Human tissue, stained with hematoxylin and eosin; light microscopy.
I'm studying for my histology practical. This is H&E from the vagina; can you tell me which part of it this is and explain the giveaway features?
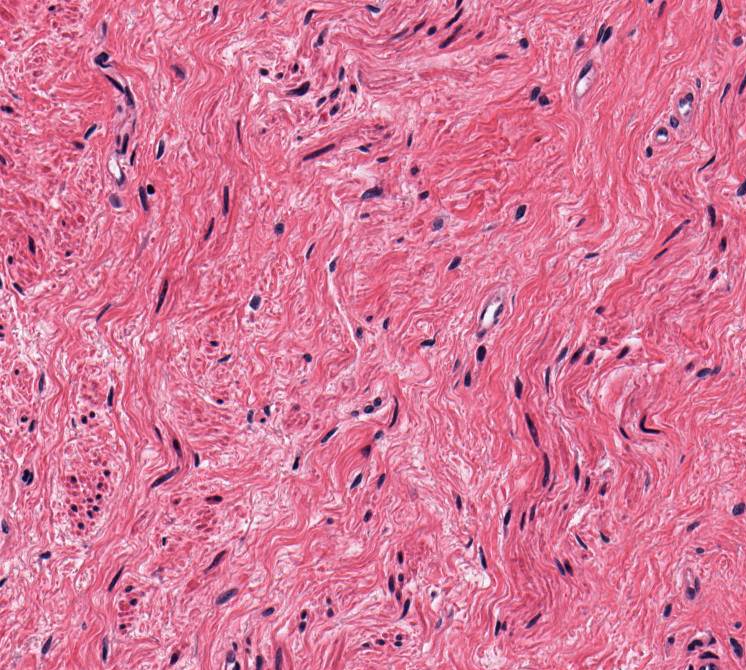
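That's dense connective tissue. What settles it is how few cells there are: only sparse spindle cells spread evenly between the collagen bundles, in dense fibrous stroma filling the whole field.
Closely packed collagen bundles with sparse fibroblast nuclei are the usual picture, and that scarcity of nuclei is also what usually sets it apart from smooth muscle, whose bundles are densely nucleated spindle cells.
The bundles are wavy and interlace in different directions; there's no epithelium anywhere and no fat cells.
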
